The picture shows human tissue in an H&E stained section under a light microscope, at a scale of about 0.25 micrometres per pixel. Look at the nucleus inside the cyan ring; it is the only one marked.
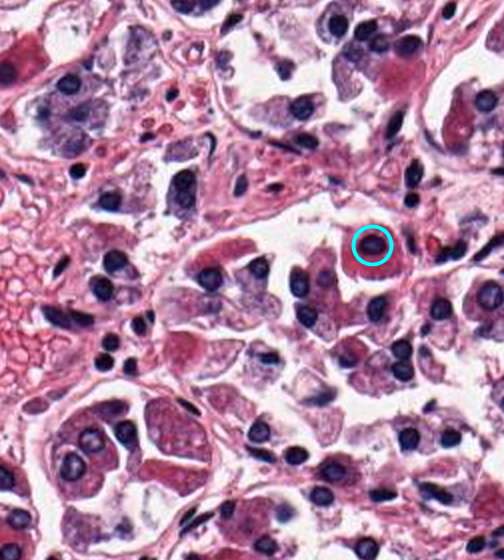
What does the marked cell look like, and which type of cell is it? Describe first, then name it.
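The cytoplasm is plentiful and deeply, uniformly pink-red, more strongly red than that of the paler, bubbly neighbouring cells. The cell is large and rounded-polygonal with a sharp outline, standing apart beside a clear empty space on its upper-left side. The marked cell is a parietal cell.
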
